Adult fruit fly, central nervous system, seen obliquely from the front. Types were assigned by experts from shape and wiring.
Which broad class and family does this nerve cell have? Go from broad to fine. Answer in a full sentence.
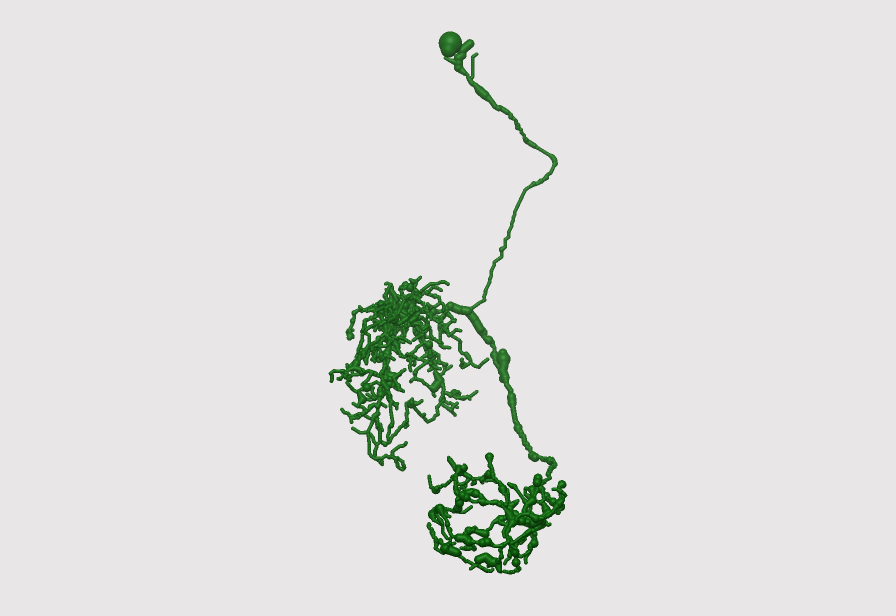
A central-brain intrinsic neuron of class CX.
